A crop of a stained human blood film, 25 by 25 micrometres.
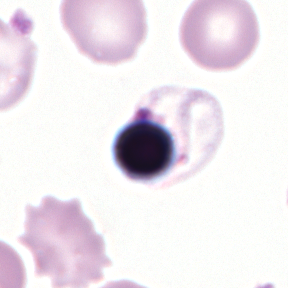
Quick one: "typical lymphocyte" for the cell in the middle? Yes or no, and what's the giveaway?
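Typical lymphocyte does not fit; this is a normoblast. Its chromatin is uniformly dense and purple-black, without visible texture.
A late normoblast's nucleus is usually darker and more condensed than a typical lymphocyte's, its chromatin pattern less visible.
The cytoplasm is very pale, nearly colourless with a faint pink tint.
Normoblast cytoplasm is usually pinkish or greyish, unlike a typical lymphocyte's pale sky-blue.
The nucleus reaches the cell edge, leaving no cytoplasm on its left.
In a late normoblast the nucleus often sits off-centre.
No nucleoli are visible, which does not set the two apart.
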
